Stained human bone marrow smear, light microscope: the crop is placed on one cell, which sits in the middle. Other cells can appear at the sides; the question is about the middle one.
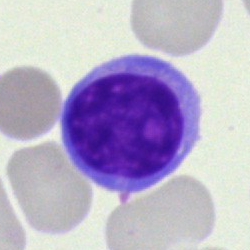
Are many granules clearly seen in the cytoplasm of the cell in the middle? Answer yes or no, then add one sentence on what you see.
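No. No granules can be seen in the cytoplasm.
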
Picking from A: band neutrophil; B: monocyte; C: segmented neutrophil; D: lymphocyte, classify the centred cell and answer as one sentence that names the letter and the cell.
With the cell in the middle being a lymphocyte, option D is the correct choice.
